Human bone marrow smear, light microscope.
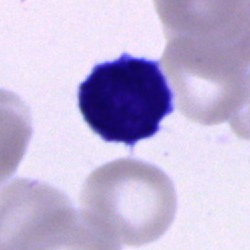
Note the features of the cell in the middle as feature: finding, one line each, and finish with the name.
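Outline: roughly round, the edge slightly bumpy
Body: dark-staining, filling almost the whole cell, no distinct paler rim of cytoplasm that I can see
Chromatin: dense, an almost uniform deep blue-violet
Tail: small and short, off the bottom edge
Verdict: lymphocyte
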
